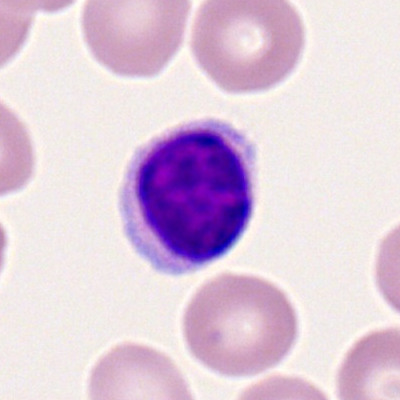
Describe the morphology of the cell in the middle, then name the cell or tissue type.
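It's roughly round in outline. There are no visible nucleoli in the nucleus. The cytoplasm is pale blue and makes only a thin rim around the nucleus. So, a lymphocyte.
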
